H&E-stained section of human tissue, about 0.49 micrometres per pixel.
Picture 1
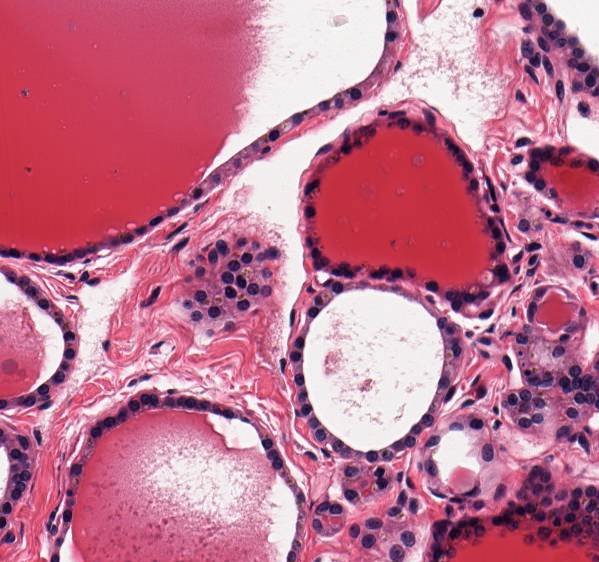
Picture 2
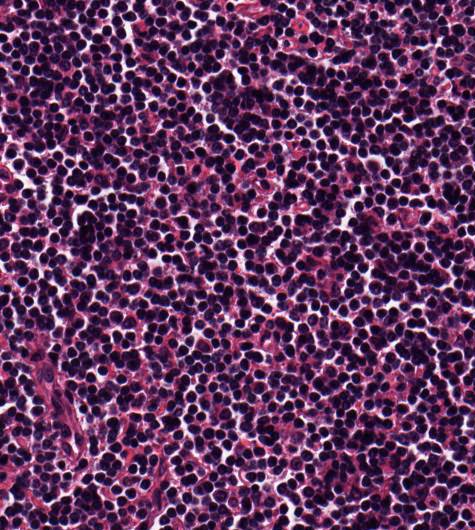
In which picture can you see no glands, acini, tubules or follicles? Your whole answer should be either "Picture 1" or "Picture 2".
Picture 2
